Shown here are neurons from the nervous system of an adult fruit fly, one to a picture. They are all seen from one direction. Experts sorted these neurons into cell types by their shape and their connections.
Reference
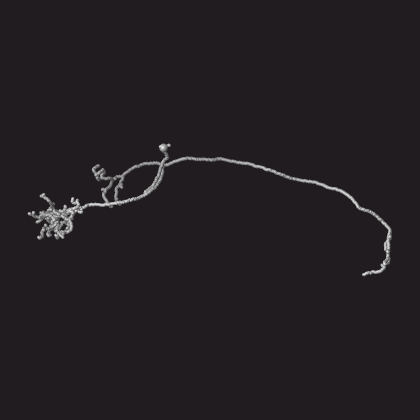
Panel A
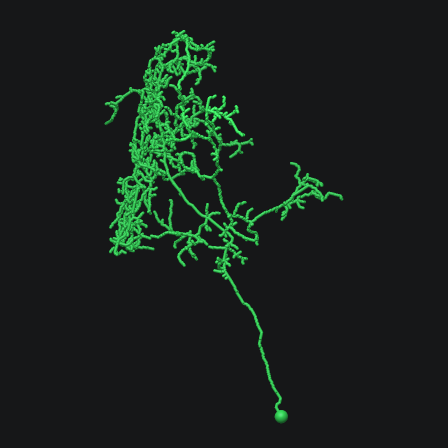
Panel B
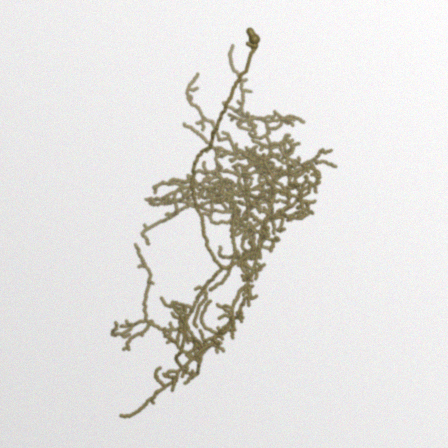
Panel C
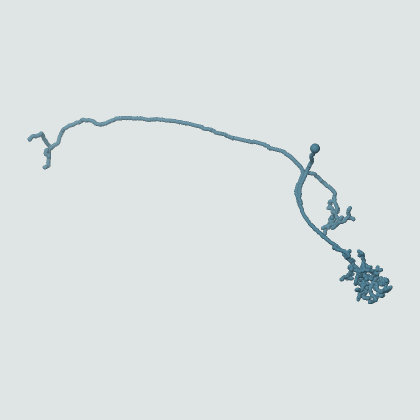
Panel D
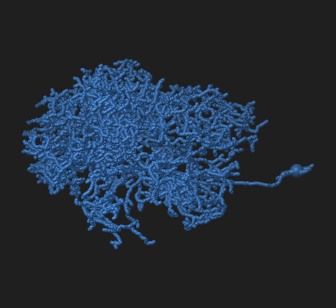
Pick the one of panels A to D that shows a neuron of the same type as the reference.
Panel C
